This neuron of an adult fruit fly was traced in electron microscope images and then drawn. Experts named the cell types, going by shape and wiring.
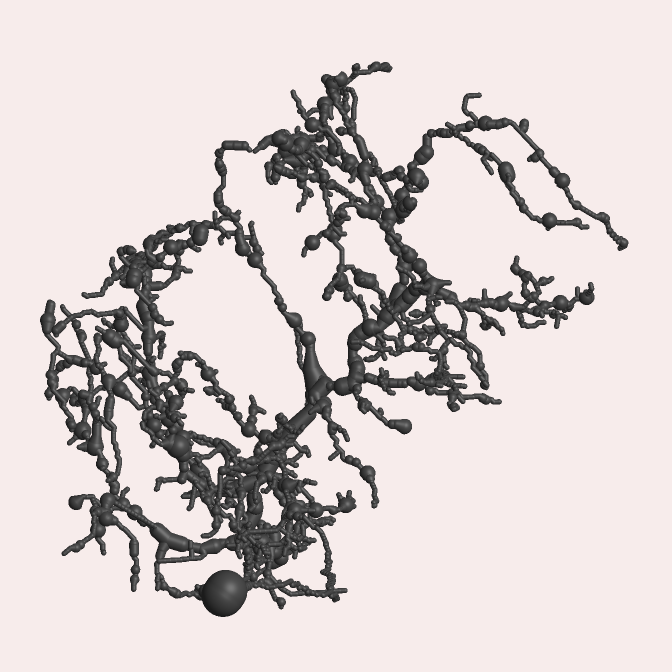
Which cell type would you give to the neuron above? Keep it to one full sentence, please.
Classified by cell type, this neuron is IN06B049.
